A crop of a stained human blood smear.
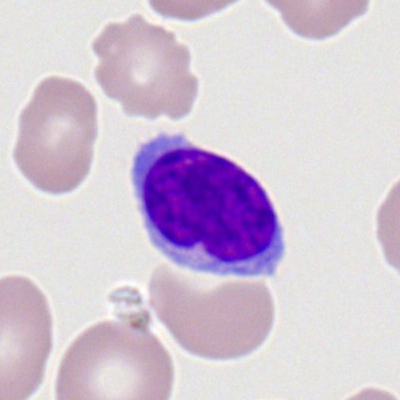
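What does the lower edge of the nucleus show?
A small notch.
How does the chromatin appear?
Dark purple and coarsely clumped.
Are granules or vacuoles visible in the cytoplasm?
Neither granules nor vacuoles are visible.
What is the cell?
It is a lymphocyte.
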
